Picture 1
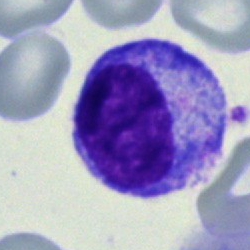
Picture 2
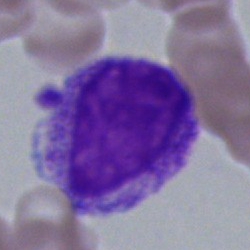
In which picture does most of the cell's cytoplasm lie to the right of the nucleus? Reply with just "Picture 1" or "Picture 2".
Picture 1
